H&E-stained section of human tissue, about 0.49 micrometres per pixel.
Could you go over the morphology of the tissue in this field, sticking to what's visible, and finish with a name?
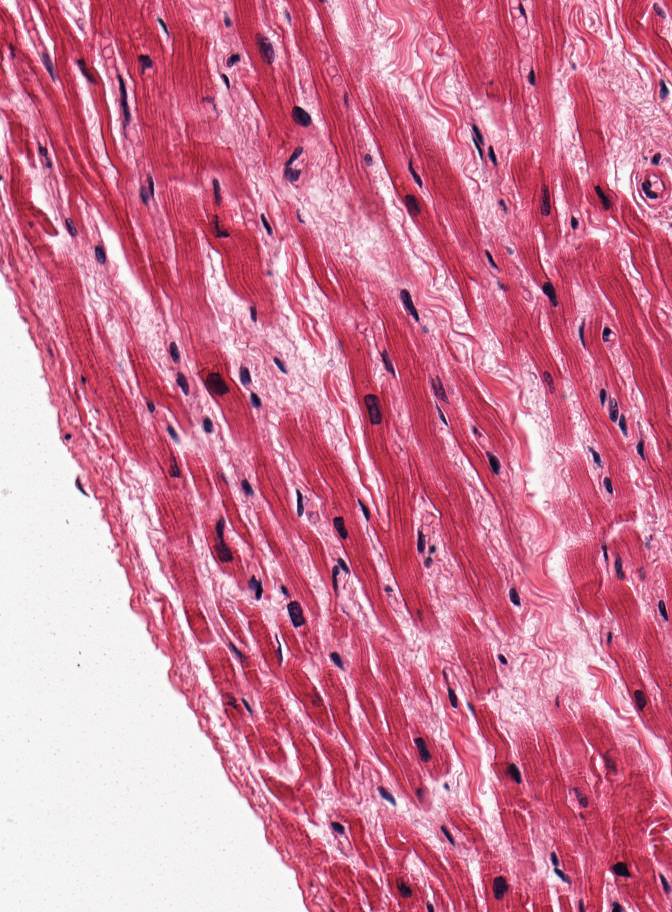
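Tissue occupies right and upper field; blank empty area along lower left. Some muscle fibres branch and join neighbouring fibres. Nuclei single, oval, centrally placed within fibres. Thin layer of pale fibrous tissue lines the left tissue border. Name: atrial appendage of the heart.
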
